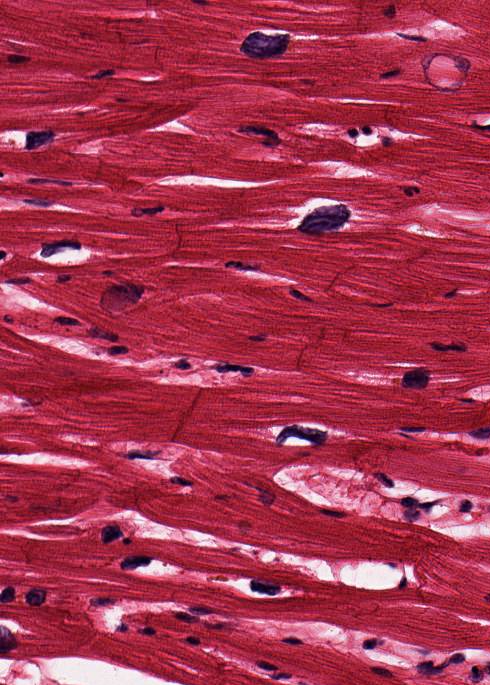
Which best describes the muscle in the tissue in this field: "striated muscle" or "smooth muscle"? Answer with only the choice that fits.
Striated muscle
